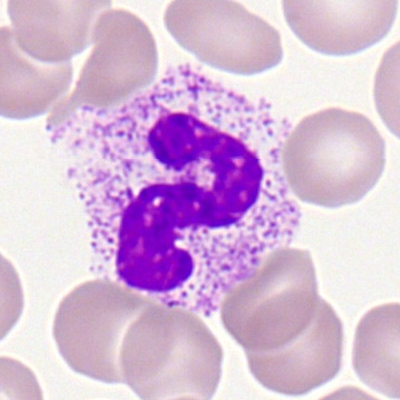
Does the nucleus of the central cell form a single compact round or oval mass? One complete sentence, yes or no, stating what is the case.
No, instead of a compact mass, the nucleus forms a curved band without separate lobes.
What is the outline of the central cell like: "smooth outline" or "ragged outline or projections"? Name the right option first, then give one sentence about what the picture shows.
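Ragged outline or projections. The cell outline is roughly rounded but irregular and ragged rather than smooth.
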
